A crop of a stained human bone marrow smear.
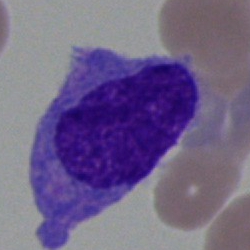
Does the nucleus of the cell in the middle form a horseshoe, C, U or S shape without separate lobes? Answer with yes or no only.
No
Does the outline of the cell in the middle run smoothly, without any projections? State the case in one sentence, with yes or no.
No, it is a rough edge, not a smooth one, that bounds the cell.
